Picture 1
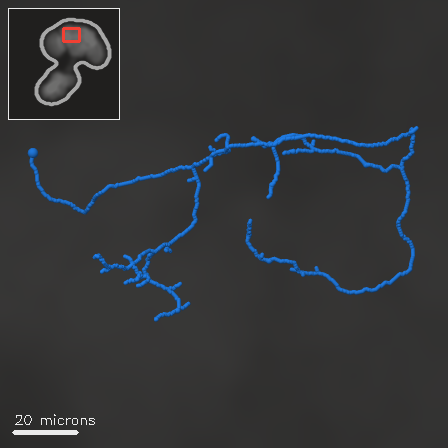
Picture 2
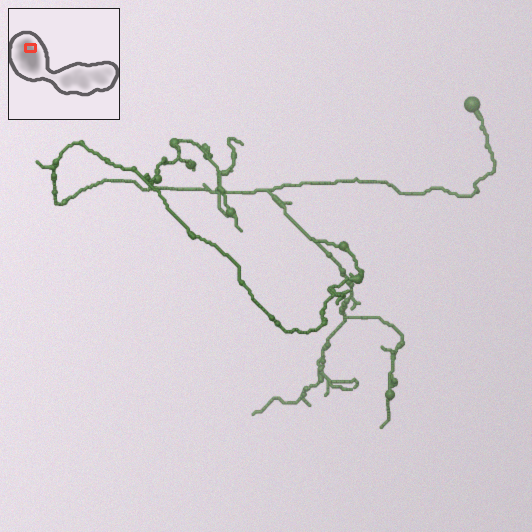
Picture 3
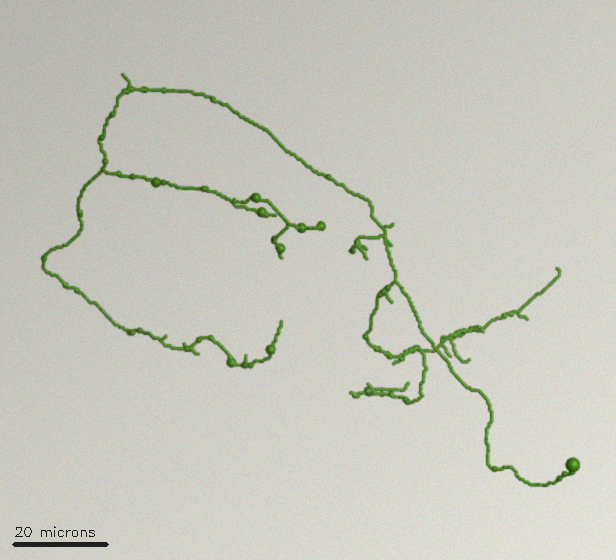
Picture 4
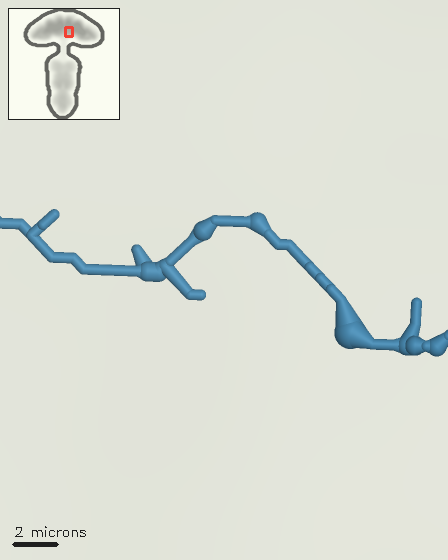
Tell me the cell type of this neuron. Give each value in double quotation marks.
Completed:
"CL146"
